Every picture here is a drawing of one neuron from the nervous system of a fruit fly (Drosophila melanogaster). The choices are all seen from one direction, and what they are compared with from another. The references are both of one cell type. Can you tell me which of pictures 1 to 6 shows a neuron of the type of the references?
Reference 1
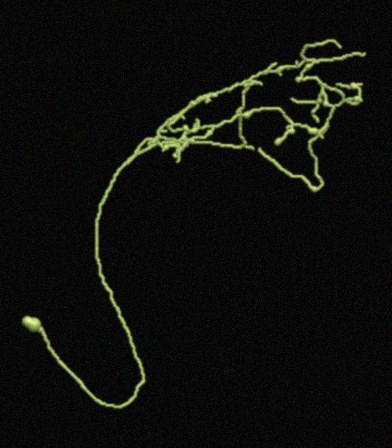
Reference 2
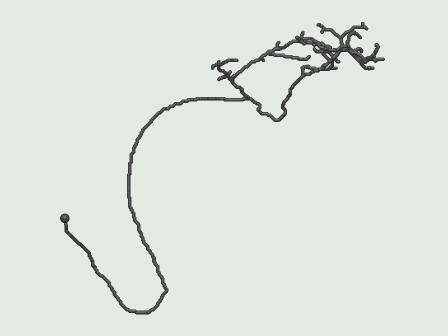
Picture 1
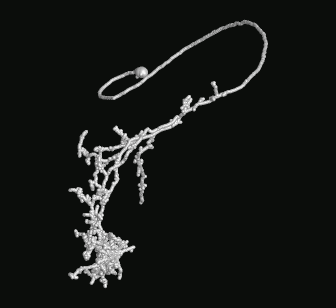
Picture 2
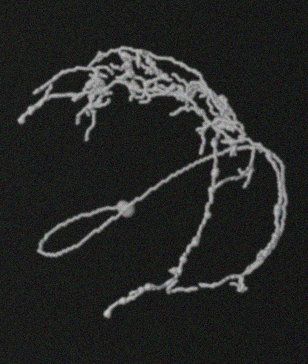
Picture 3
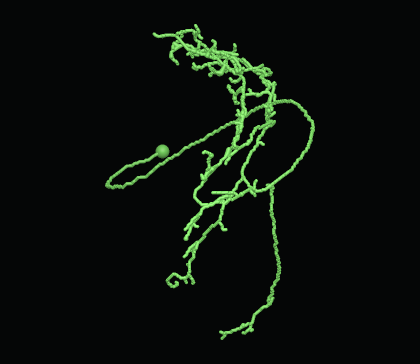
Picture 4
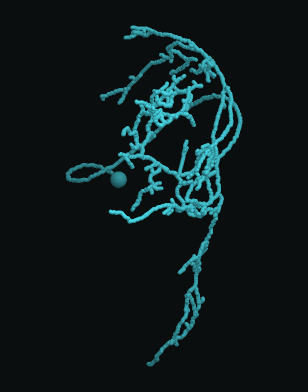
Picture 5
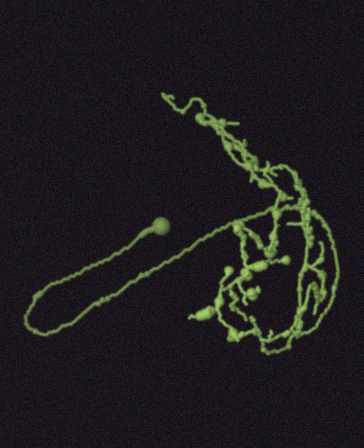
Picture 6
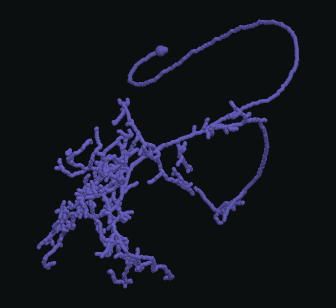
5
